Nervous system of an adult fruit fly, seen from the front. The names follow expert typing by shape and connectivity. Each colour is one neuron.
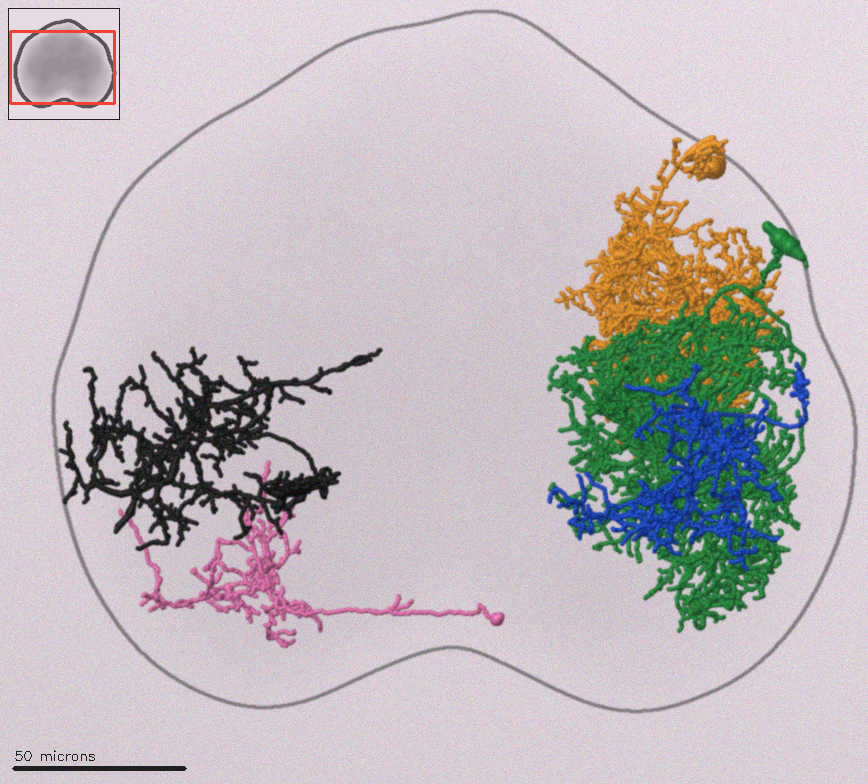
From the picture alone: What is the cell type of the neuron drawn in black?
INXXX471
